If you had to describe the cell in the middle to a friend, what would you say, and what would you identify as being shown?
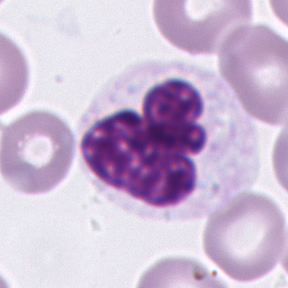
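First, the outline: smooth and roughly round. Second, the nucleus: no nucleoli are visible in it. Third, the cytoplasm: plentiful, and pale greyish-lilac in colour. Fourth, its contents: fine, faint violet granules, sparsely scattered. The cell is a segmented neutrophil.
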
